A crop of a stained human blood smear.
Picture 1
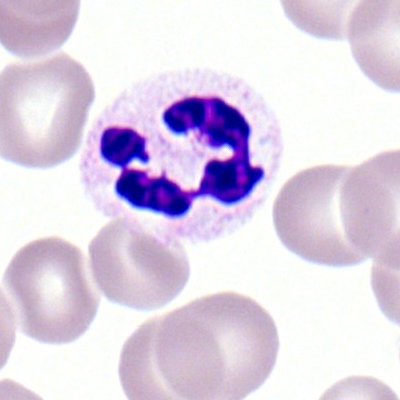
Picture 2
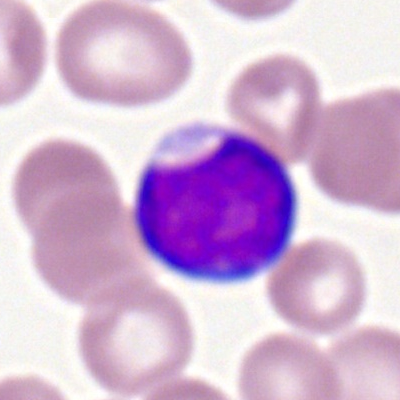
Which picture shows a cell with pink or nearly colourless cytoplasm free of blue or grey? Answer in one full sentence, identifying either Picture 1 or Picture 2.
Within picture 1, the cell's cytoplasm lacks blue and grey and is pink, salmon or almost colourless.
